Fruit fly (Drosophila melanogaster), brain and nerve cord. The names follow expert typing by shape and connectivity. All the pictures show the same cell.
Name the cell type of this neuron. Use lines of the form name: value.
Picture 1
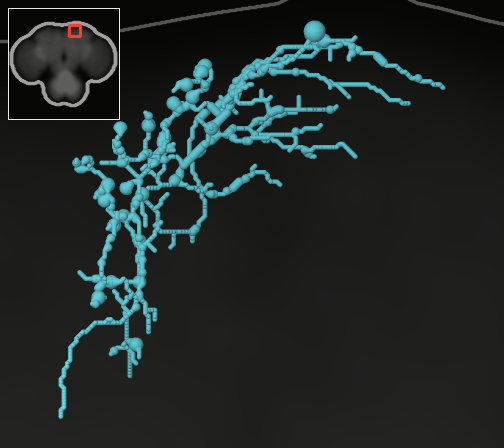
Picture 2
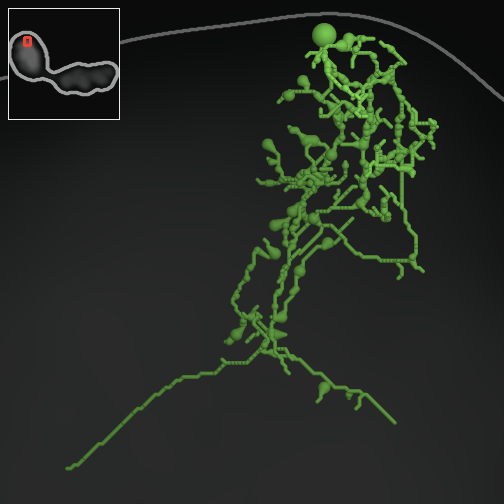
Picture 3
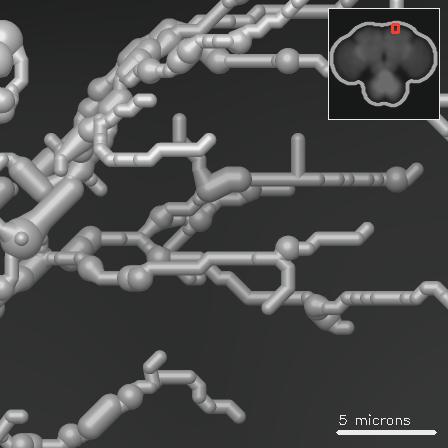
cell type: SLP414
